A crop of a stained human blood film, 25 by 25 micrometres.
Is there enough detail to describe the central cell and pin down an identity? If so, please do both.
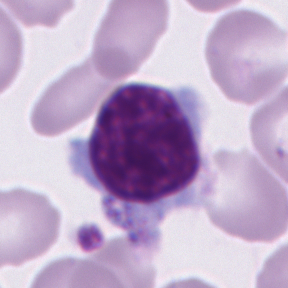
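The outline is irregular, with ragged tags of cytoplasm extending to the left and right. The nucleus occupies most of the cell, and its chromatin is dark purple and dense with a coarse mottled pattern. No vacuoles are present in the cytoplasm. The cell is a typical lymphocyte.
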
